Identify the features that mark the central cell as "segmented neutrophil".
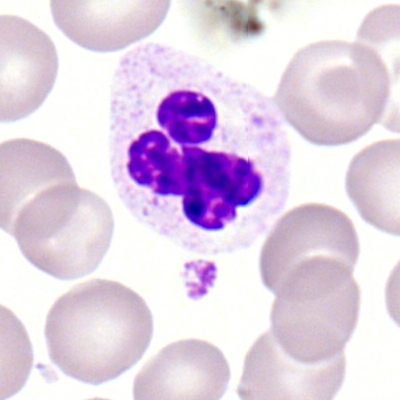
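Let me go through it: the chromatin is dark purple and gathered into coarse clumps. There is plenty of cytoplasm, and it is a very pale pinkish-lilac. Fine pinkish-purple granules are scattered through that cytoplasm. The outline runs smooth all round, with no projections from the surface. So this is a segmented neutrophil, and none of what I see here sits against that name.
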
